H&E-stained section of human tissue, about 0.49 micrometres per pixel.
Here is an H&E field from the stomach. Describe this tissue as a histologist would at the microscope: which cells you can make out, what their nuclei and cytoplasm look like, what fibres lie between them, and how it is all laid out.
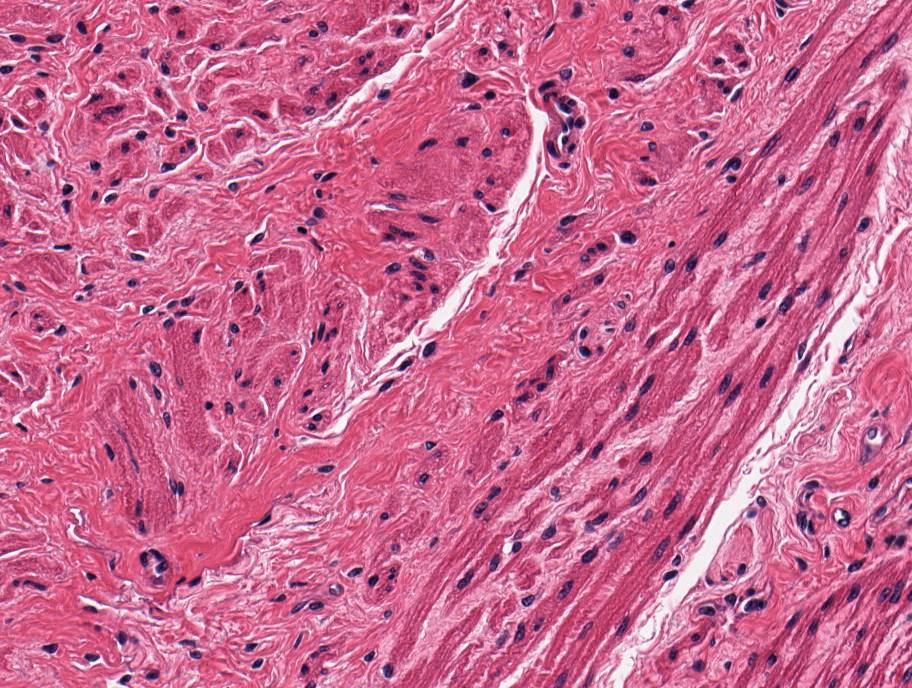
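First, composition: bundles of smooth muscle separated by pink collagenous stroma, and no epithelium anywhere. Second, arrangement: in the left half the bundles are cut in varied planes, forming interlacing irregular islands within collagen. Third, nuclei: dark, elongated and cigar-shaped, with blunt ends. Fourth, cytoplasm: abundant, pink and eosinophilic, drawn out into long fibrillar strands.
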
